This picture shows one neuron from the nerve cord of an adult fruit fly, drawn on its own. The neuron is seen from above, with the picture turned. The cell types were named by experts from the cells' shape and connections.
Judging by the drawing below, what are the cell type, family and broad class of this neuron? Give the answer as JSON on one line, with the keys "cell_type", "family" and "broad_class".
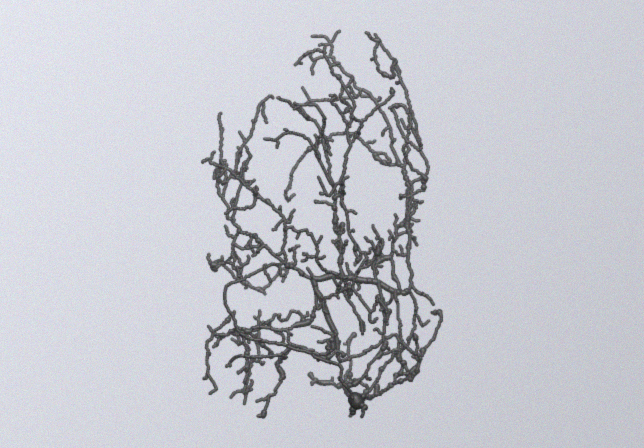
{"cell_type": "IN03A037", "family": "hemilineage 03A", "broad_class": "nerve-cord intrinsic neuron"}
